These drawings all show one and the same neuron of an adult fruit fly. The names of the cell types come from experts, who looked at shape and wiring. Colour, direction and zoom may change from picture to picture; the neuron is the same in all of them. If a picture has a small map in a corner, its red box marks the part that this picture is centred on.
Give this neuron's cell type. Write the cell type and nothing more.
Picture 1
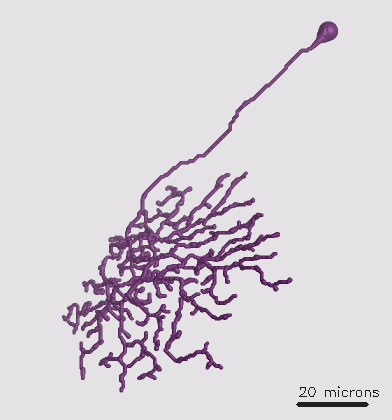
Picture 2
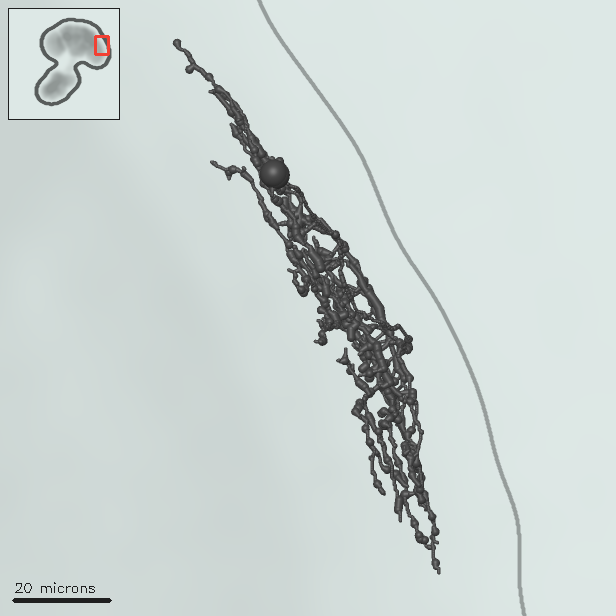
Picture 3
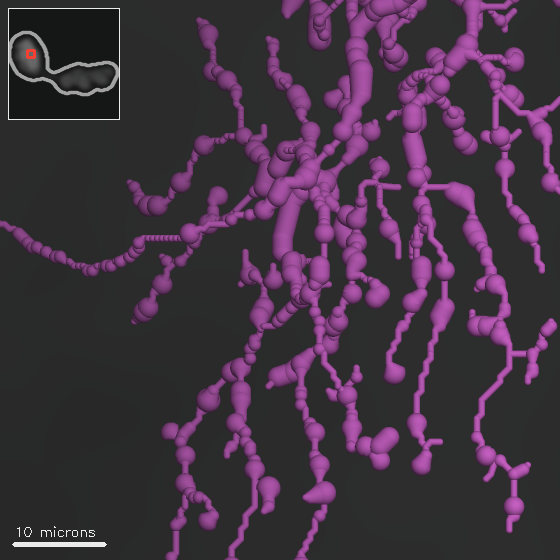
Dm18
